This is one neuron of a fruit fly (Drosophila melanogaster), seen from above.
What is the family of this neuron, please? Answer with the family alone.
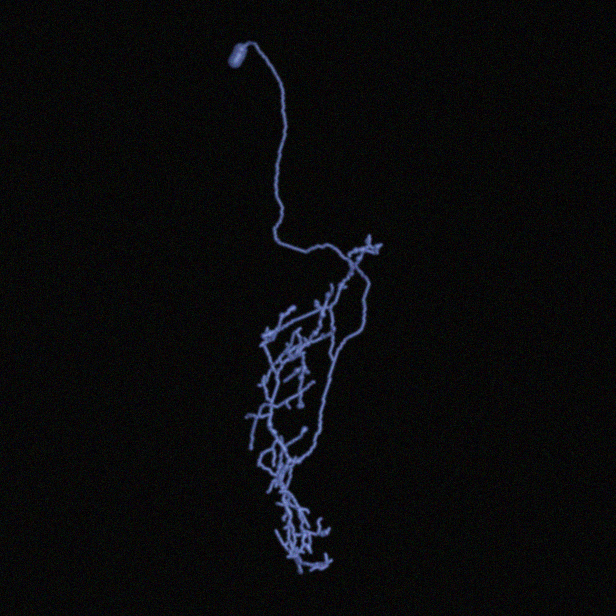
hemilineage 14A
